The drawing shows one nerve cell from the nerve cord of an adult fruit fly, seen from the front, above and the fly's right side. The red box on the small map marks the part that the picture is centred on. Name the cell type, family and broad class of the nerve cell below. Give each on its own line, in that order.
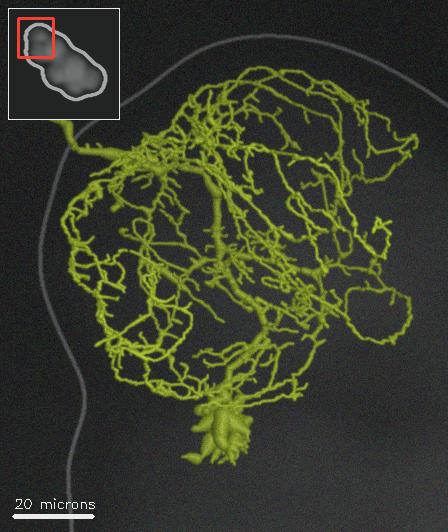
EN00B012
hemilineage 00B
efferent neuron of the nerve cord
